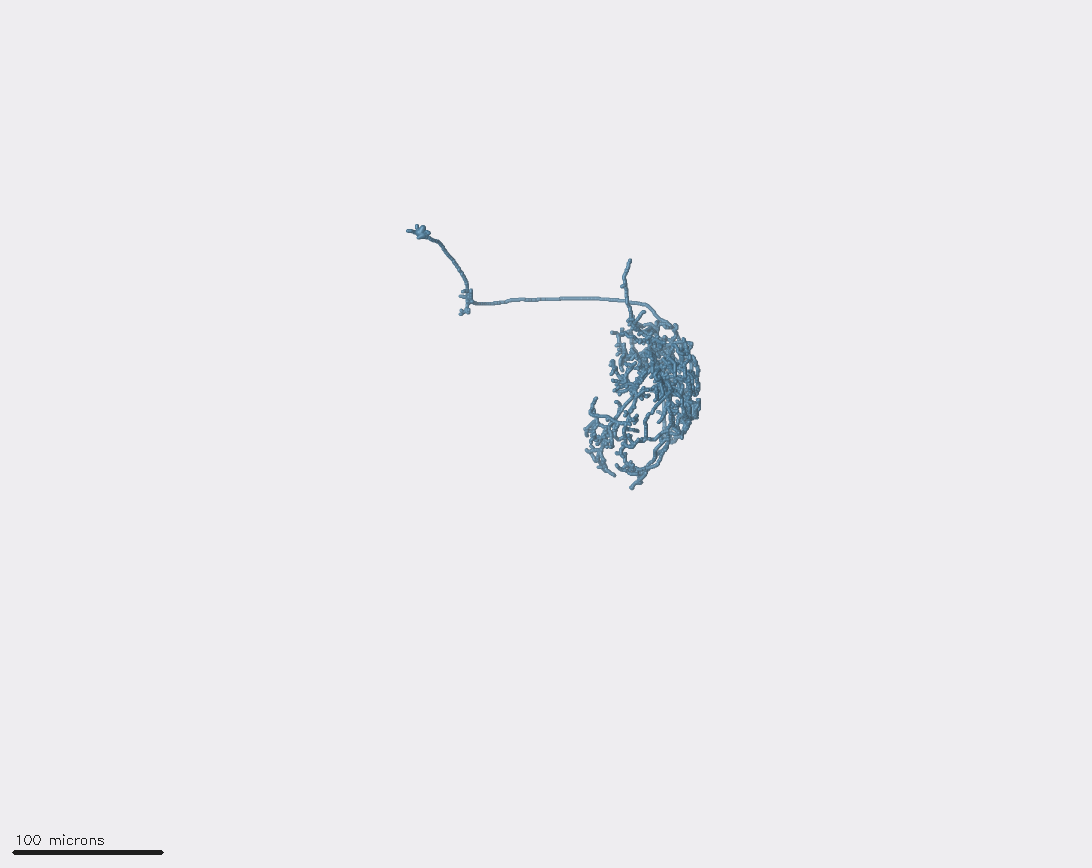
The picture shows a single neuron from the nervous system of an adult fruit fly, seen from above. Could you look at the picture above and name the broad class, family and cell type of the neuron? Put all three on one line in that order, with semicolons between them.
nerve-cord intrinsic neuron; hemilineage 01A; IN01A015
